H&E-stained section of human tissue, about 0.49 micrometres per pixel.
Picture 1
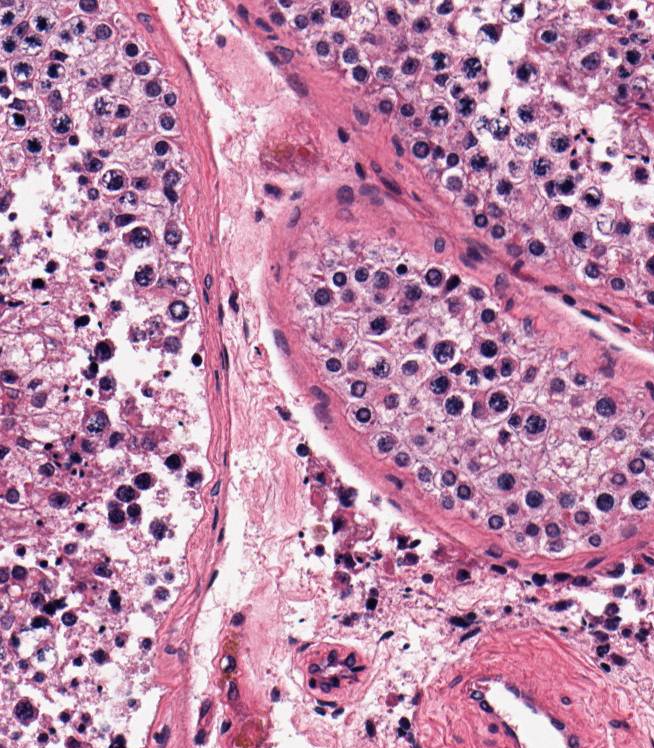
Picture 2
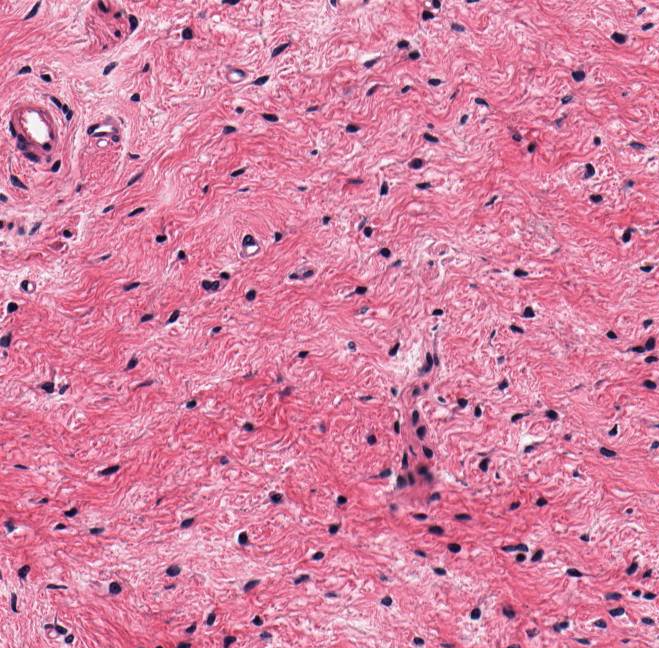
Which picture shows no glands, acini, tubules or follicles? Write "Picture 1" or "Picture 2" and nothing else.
Picture 2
